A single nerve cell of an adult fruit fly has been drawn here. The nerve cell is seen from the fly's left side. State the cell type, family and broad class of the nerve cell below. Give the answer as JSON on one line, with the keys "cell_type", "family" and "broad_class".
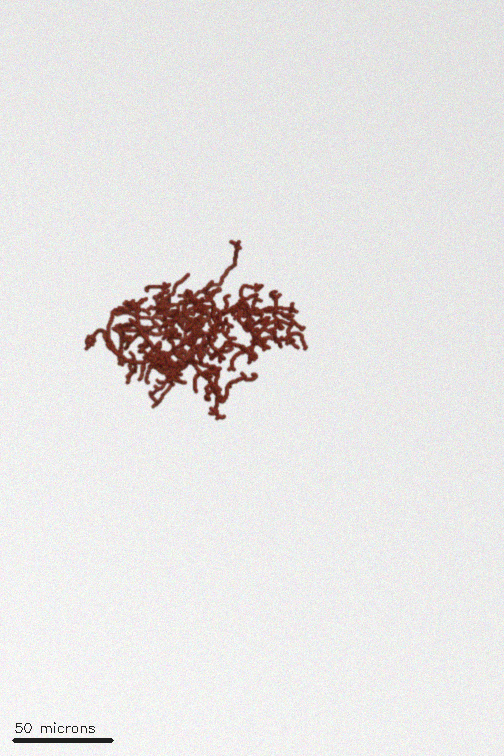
{"cell_type": "AVLP296_b", "family": "hemilineage VLPa1_lateral", "broad_class": "central-brain intrinsic neuron"}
